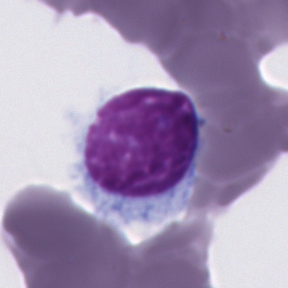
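Hairy cell at the centre of a stained peripheral blood smear. Its oval nucleus has a smooth outline with no indentation, and deep purple chromatin stains it throughout. The pale blue cytoplasm frays at its margin into fine hair-like projections.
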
